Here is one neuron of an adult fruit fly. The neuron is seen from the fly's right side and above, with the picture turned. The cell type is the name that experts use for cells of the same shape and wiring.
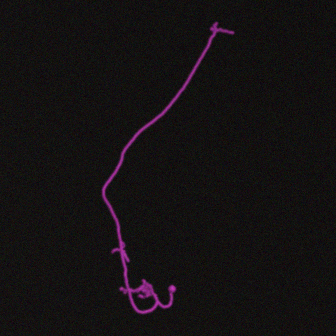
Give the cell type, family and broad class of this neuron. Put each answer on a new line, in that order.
DNpe008
hemilineage PSp2
descending neuron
